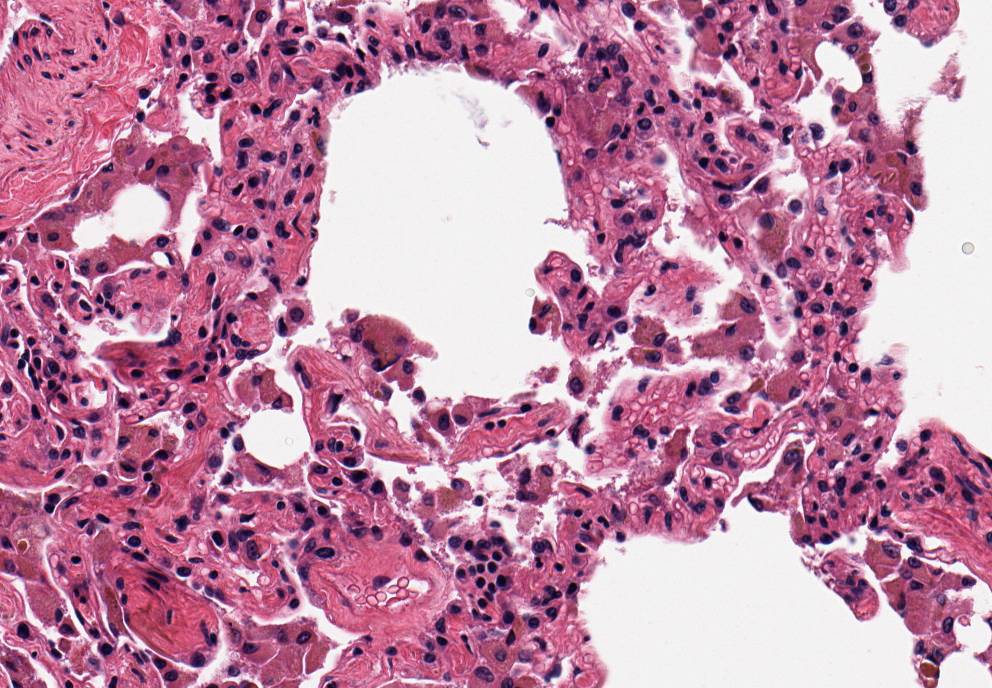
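Lung. Large cells with abundant cytoplasm holding golden-brown pigment are scattered throughout the tissue and along the air-space margins, most with a single round to oval nucleus. Dense, wavy pink collagen forms a band at upper left. Small cells with dark round nuclei and scant cytoplasm lie scattered among them, more crowded at lower centre.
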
